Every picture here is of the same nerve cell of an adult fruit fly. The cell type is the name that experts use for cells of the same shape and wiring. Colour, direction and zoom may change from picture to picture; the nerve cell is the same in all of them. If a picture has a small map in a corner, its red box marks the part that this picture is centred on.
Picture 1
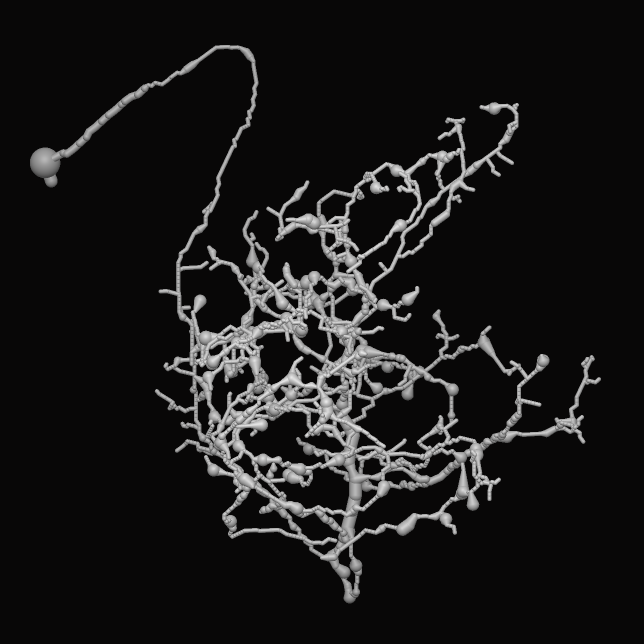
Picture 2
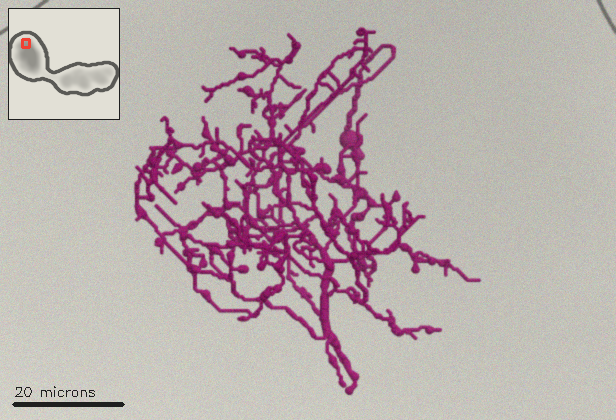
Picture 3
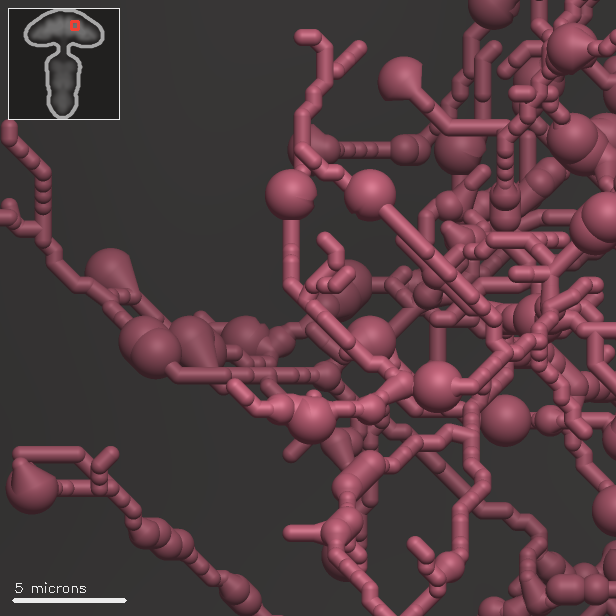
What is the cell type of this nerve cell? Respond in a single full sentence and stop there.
The cell type name for this nerve cell is SLP464.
